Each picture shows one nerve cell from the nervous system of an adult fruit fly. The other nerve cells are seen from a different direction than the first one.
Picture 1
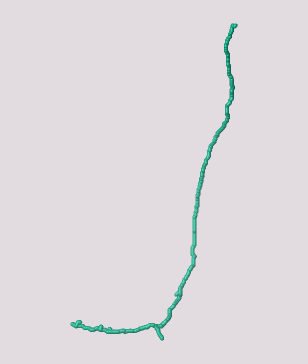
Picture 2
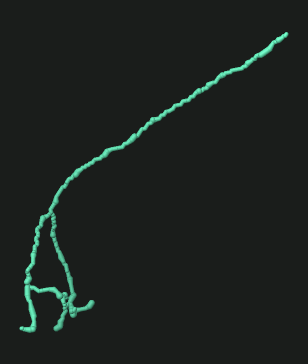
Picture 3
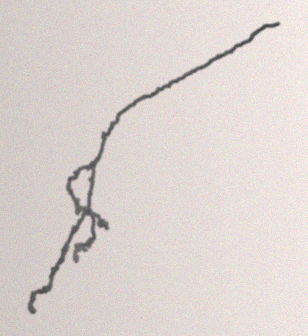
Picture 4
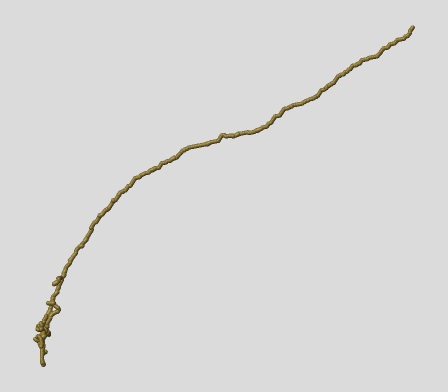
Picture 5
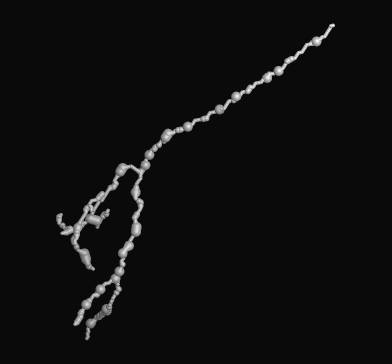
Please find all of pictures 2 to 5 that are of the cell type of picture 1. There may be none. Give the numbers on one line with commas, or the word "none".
4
